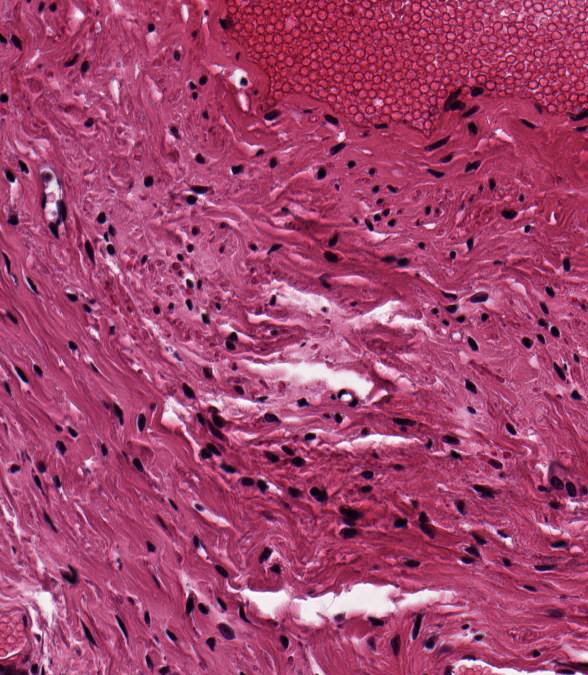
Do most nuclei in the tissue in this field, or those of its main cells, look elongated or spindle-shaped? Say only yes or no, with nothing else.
Yes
